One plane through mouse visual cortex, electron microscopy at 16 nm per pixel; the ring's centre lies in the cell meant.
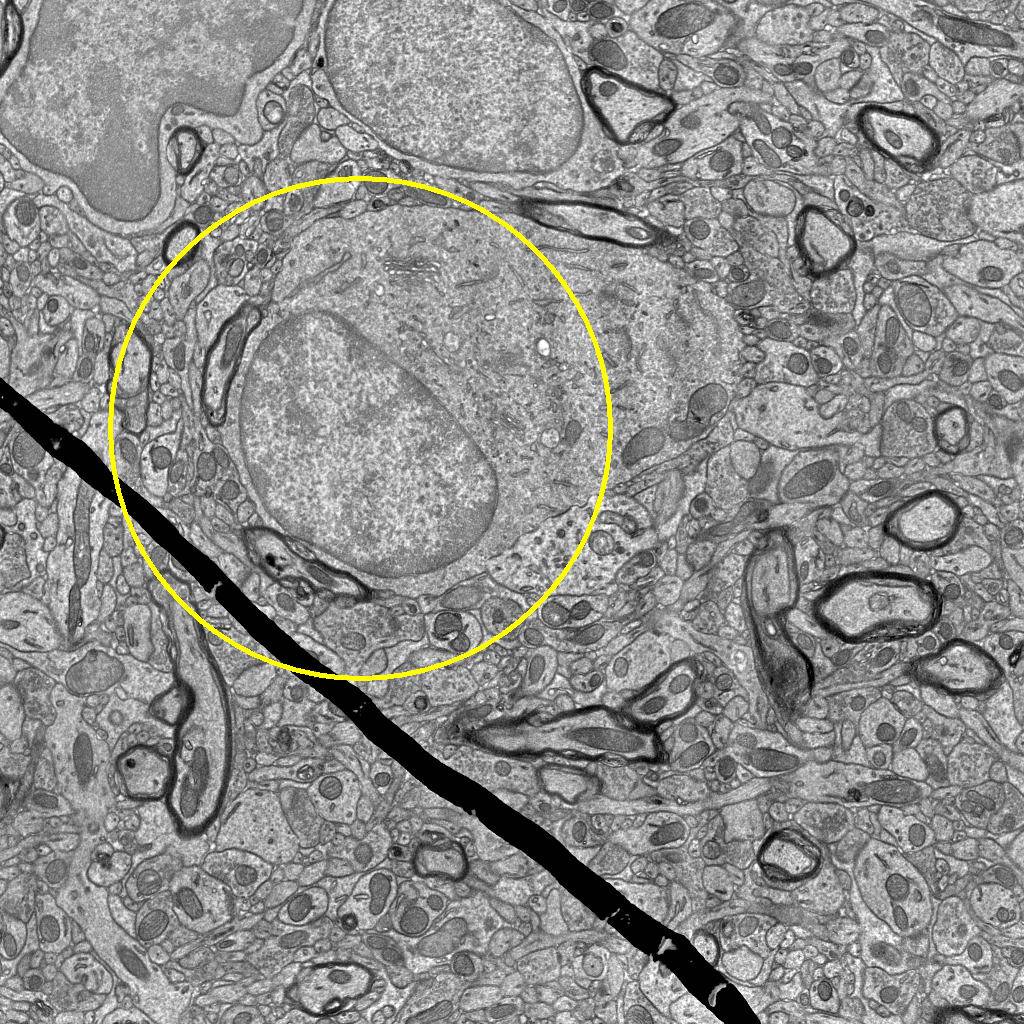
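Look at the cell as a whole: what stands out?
A large oval nucleus, its long axis running from upper left to lower right, with a smooth envelope and no deep infoldings.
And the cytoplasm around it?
Above the nucleus is a stack of parallel flattened cisternae; to its right, a small clear round vacuole.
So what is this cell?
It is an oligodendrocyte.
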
